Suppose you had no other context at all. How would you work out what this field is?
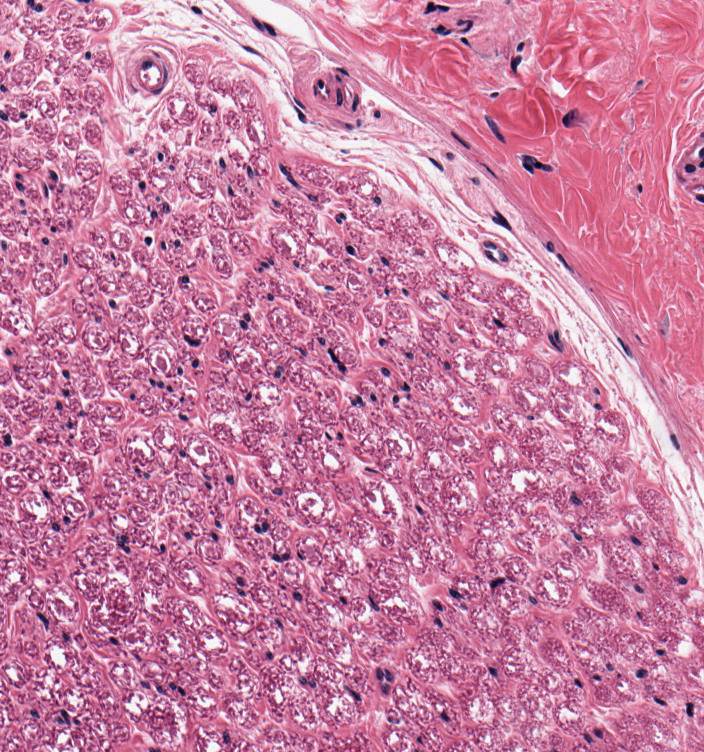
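My reading is nerve fascicle. What decides it, I think, is the tightly packed small round profiles filling the lower left.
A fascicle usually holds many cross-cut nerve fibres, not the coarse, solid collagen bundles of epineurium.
Along the curved edge runs a thin, pale, layered sheath with flattened, elongated nuclei.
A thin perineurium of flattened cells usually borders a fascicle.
Many profiles have small clear central holes, and small dark elongated nuclei lie sparsely between them.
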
